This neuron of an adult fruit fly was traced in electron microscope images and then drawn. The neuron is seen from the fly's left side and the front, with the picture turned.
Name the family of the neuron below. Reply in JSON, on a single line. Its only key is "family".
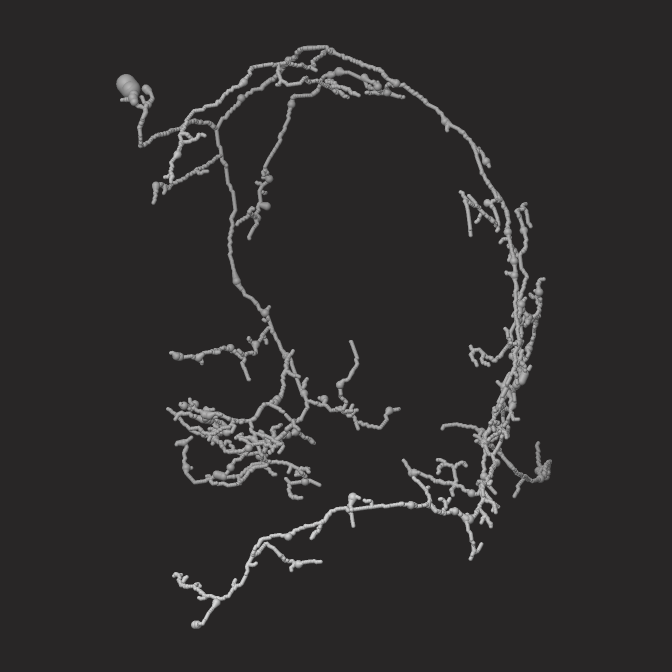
{"family": "hemilineage 19A"}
